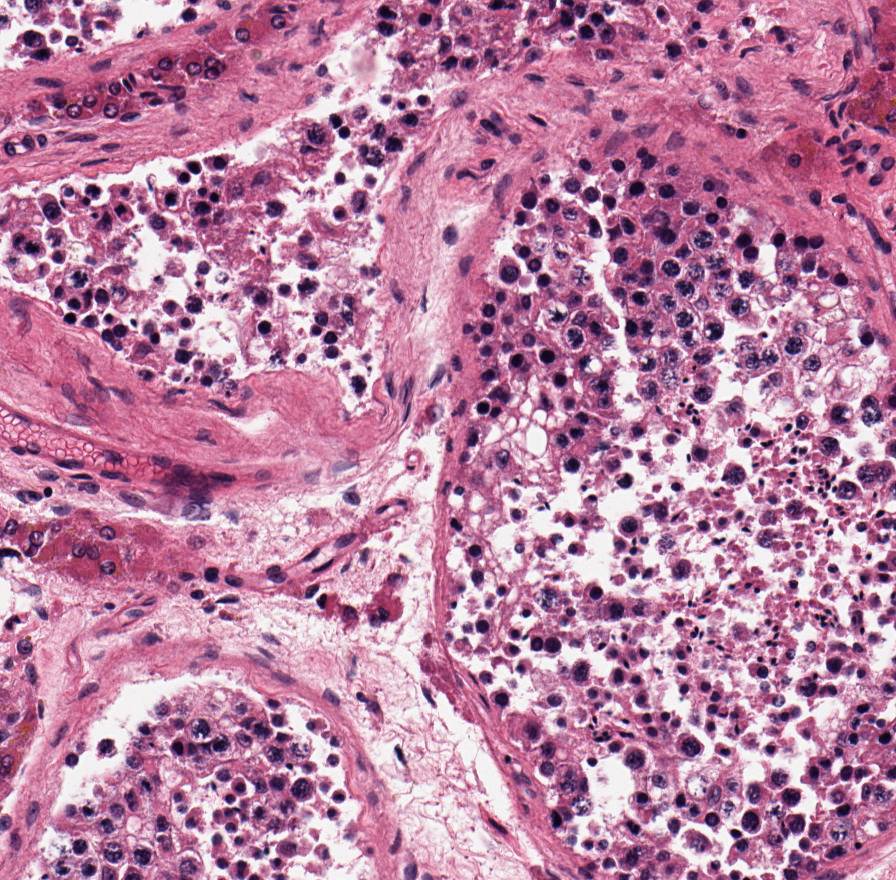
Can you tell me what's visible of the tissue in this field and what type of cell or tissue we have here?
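Each tubular unit is ringed by a thick band of pink fibrous tissue with flattened spindle nuclei. Inside the right-hand unit, many cells are round, with large nuclei of coarse, thread-like clumped chromatin. Small, dense, dark nuclear fragments lie in its lower right. That's testis.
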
